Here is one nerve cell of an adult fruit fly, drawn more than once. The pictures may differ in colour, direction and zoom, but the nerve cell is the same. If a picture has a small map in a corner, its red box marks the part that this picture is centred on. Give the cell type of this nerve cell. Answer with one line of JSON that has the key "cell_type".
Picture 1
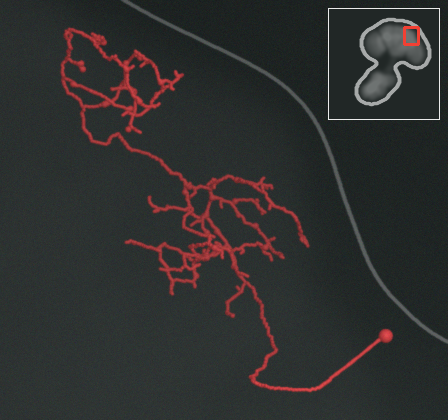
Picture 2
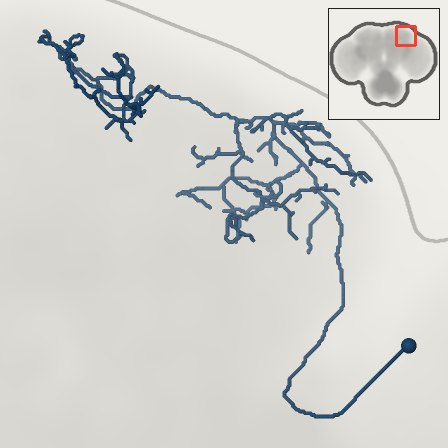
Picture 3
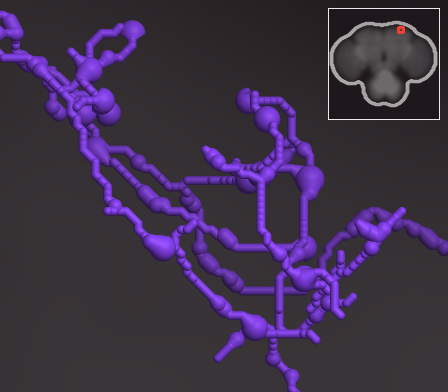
{"cell_type": "CB2895"}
